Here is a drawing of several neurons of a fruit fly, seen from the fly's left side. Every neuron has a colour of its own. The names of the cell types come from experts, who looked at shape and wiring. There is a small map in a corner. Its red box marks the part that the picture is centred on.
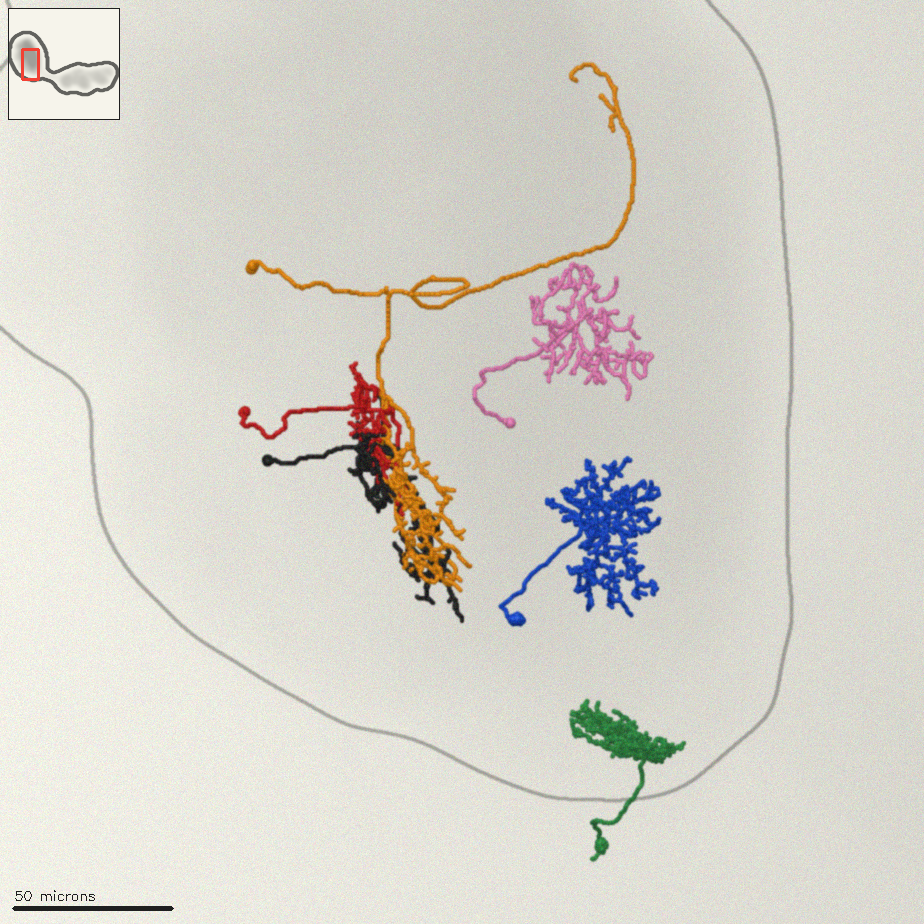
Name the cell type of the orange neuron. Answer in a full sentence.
The cell type is MeVP6.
